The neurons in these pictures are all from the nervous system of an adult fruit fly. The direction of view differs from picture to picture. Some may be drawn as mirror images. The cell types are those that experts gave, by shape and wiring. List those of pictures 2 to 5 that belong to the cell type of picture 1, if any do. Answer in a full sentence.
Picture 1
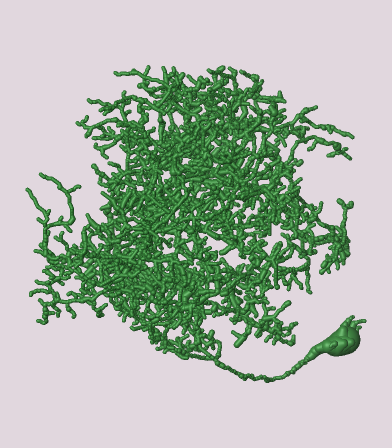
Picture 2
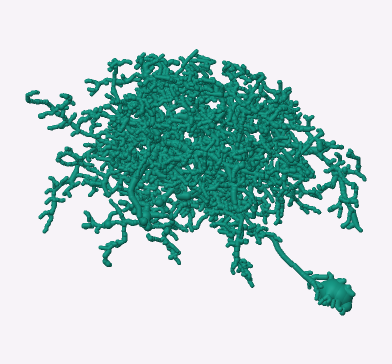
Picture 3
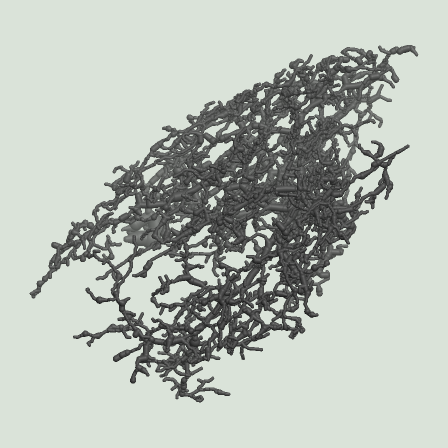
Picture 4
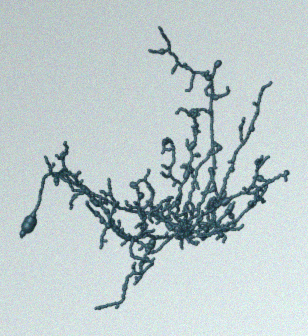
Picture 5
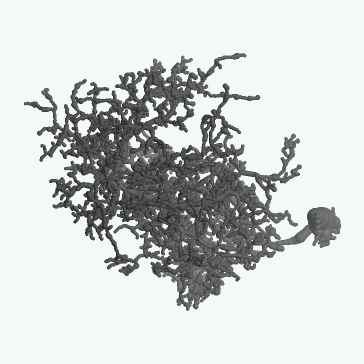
Picture 2, picture 3 and picture 5 are of the same cell type.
